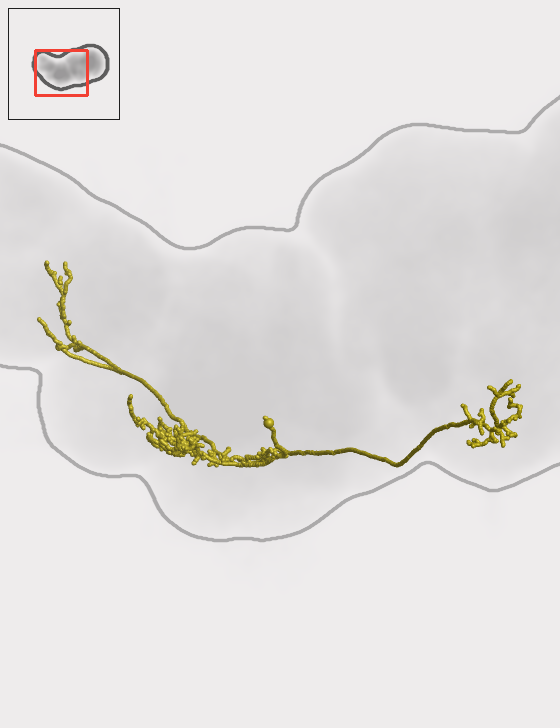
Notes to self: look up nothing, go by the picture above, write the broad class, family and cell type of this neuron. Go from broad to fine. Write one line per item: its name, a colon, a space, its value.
broad class: ascending neuron
family: hemilineage 17A
cell type: AN17A068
